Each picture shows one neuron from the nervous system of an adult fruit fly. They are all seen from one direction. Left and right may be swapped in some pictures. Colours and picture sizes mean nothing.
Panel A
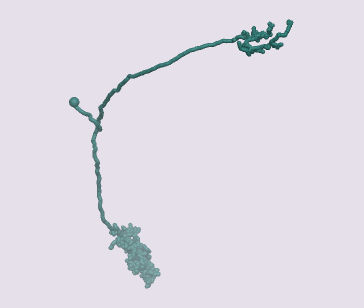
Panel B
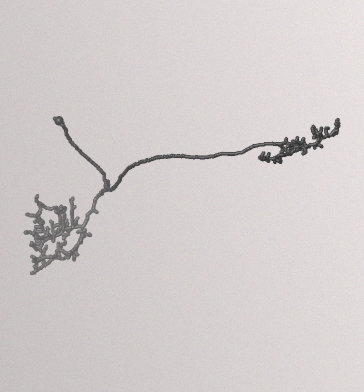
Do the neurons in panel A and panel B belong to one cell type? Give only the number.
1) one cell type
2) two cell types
2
